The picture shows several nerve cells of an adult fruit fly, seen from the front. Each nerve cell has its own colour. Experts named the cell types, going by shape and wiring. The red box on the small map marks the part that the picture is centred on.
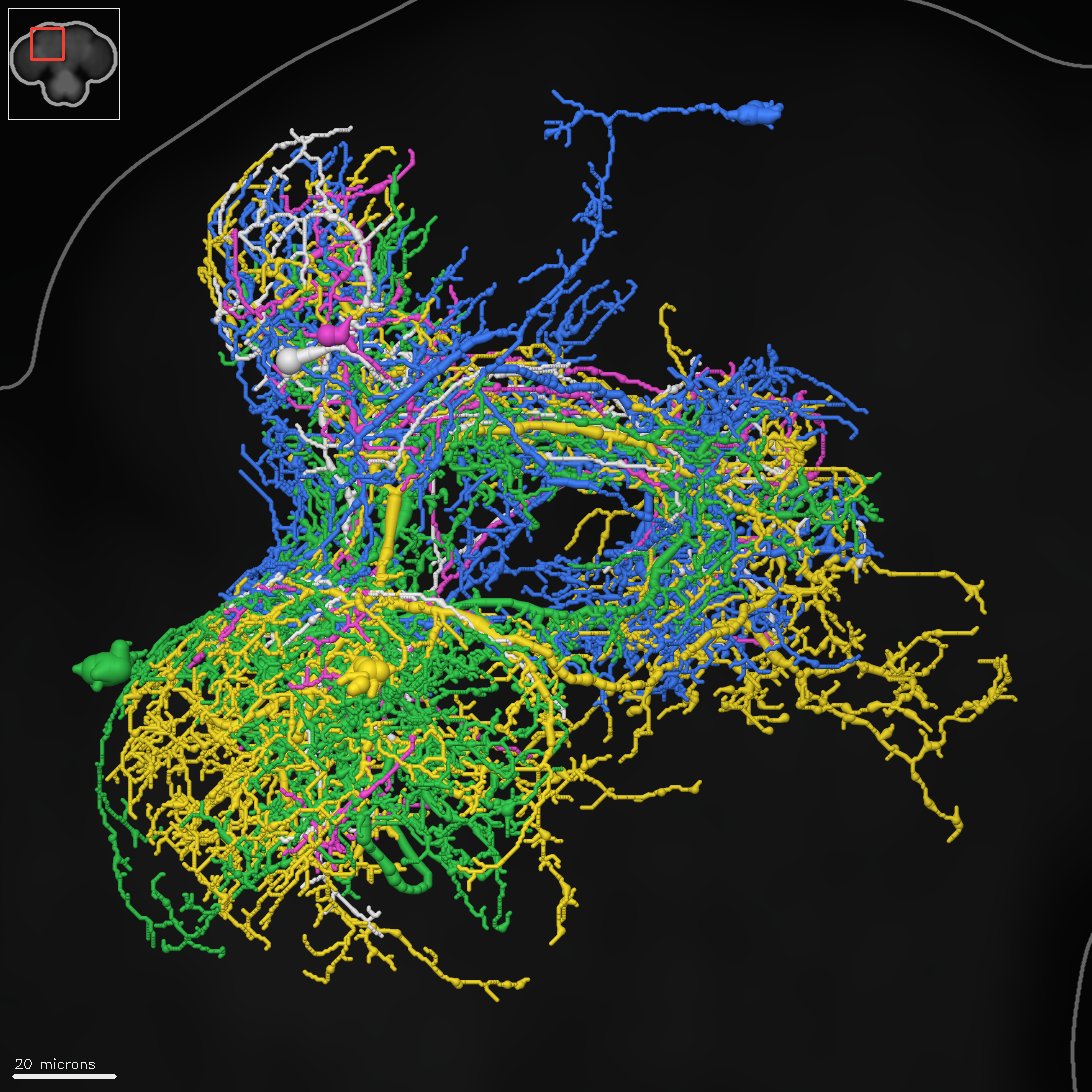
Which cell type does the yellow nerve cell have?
AVLP442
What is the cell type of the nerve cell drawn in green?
AVLP215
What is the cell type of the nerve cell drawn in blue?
CL036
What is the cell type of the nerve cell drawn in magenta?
AVLP046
